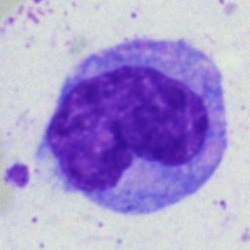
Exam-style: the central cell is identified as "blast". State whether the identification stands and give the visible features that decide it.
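Its outline is roughly round. The nucleus is folded, deeply indented on its lower side.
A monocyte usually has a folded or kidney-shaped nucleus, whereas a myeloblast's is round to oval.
So the nucleus goes with monocyte, not blast. The cytoplasm is pale grey-blue.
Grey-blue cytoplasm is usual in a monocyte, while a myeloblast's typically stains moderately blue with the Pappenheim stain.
That colour, too, sides with monocyte. On balance, blast does not fit: this is a monocyte.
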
